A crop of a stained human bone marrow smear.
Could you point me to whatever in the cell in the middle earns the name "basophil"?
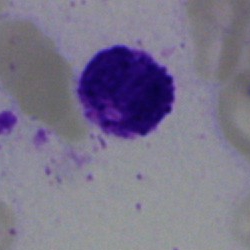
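So, in this basophil, coarse dark purple granules crowd over the cell and hide the outline of the nucleus, and that goes with the name.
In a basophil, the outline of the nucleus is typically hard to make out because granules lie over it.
Almost the whole cell is stained a deep, dark purple. Its shape is roughly round, though the edge is slightly bumpy and knobbly. There's also a paler pinkish-mauve patch within the lower left part of the cell.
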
